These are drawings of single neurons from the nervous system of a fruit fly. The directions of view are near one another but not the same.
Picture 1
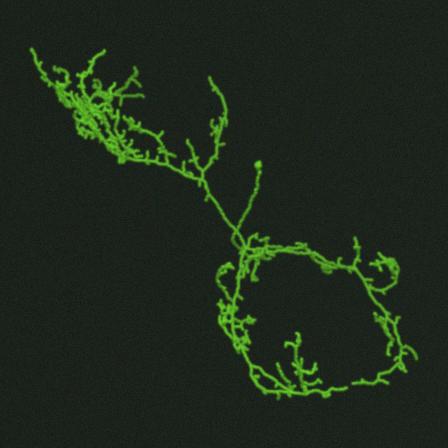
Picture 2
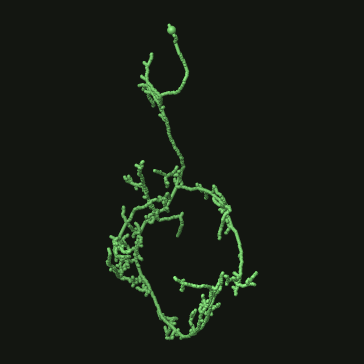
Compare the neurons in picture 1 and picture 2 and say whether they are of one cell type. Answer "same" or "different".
different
